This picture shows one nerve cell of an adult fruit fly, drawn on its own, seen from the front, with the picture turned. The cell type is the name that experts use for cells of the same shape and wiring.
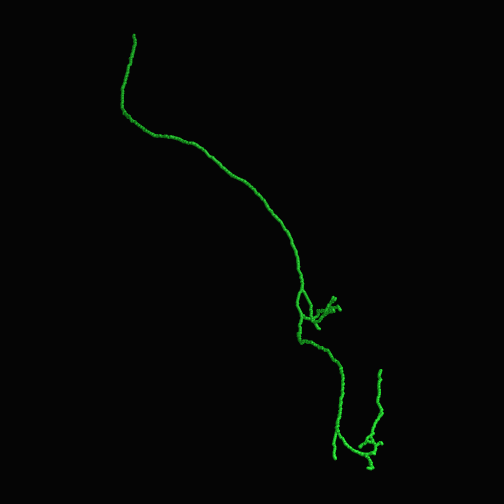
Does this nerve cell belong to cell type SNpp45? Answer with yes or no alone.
no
